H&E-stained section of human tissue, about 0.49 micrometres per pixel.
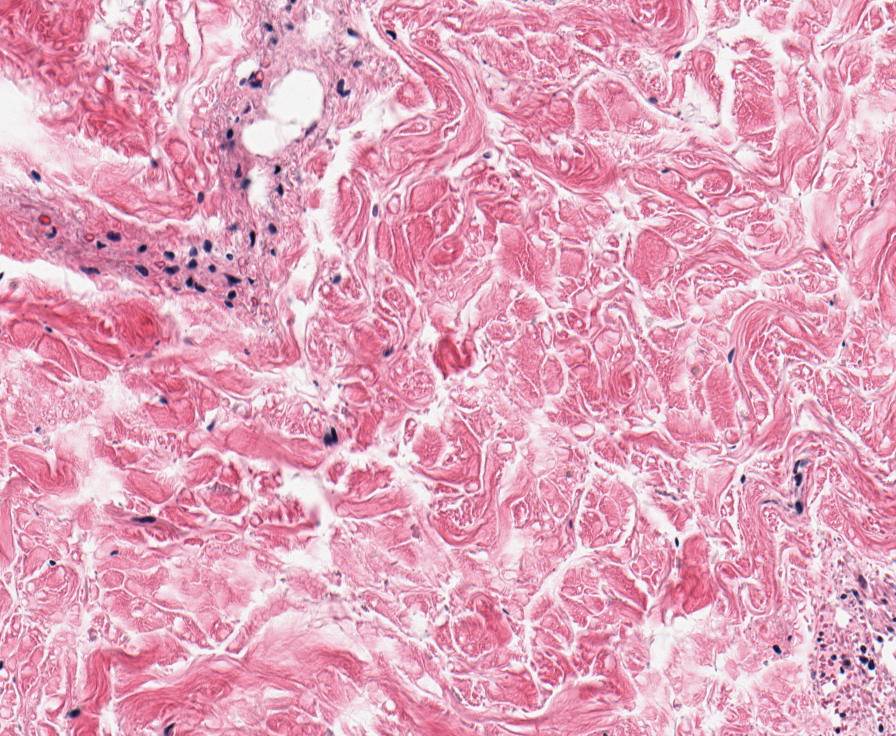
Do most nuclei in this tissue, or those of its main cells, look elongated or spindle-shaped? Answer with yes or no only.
Yes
